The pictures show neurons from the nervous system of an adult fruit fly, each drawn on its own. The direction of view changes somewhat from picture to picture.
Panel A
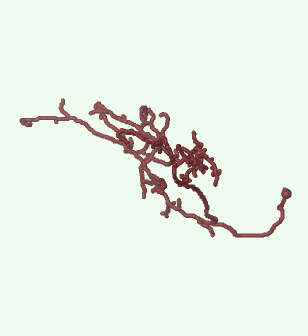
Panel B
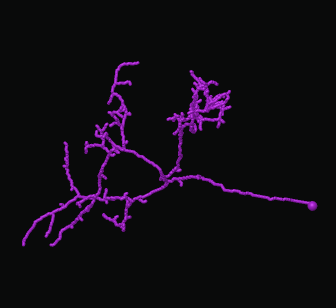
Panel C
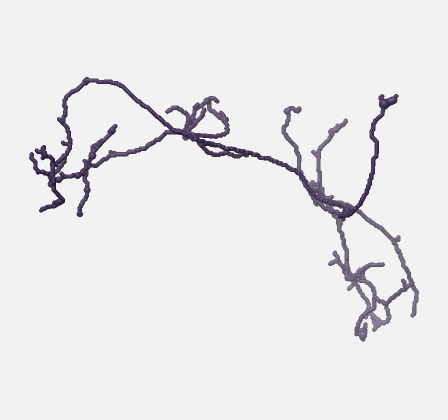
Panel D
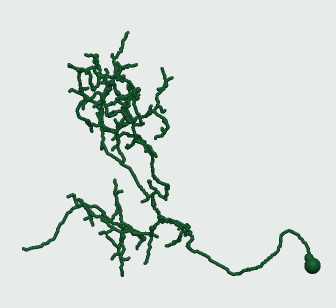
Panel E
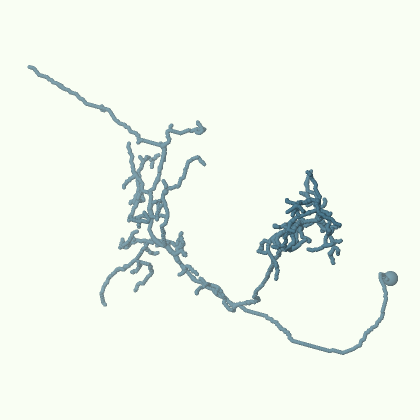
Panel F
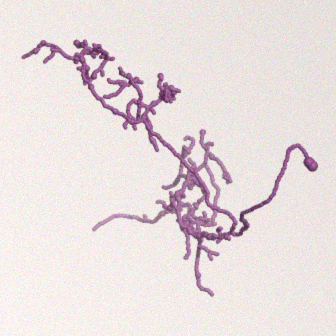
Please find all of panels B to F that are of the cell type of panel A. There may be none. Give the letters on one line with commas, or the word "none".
E, F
